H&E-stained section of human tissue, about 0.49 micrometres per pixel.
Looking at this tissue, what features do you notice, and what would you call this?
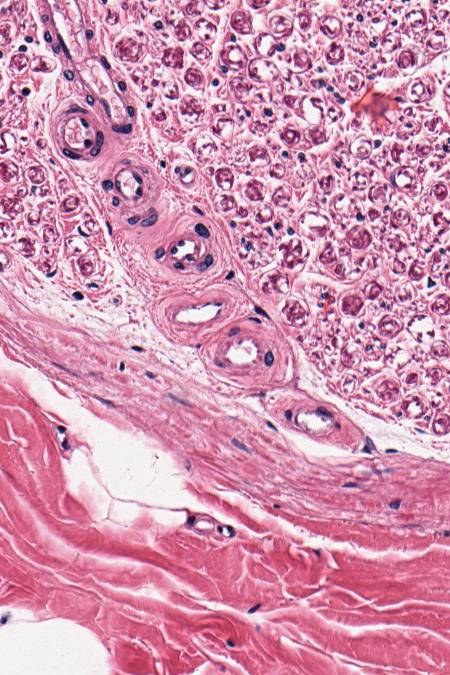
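In the upper half you've got lots of small rounded profiles packed together, each a pink central core in a pale clear ring, while the lower part is long bands of fibres. At the lower left, white clefts split the pink fibre bundles. No fat cells anywhere. It's tibial nerve.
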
